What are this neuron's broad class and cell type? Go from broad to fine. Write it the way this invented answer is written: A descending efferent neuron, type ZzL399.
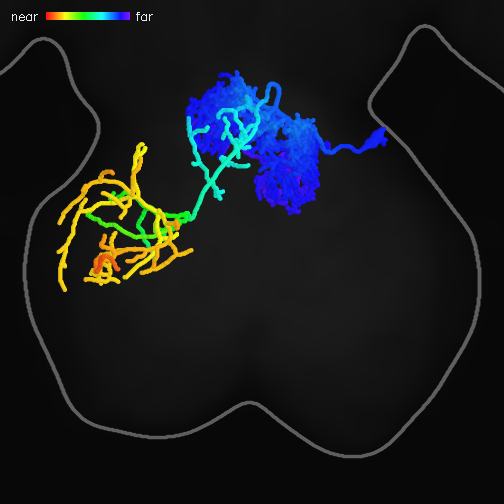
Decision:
A nerve-cord intrinsic neuron, type INXXX032.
